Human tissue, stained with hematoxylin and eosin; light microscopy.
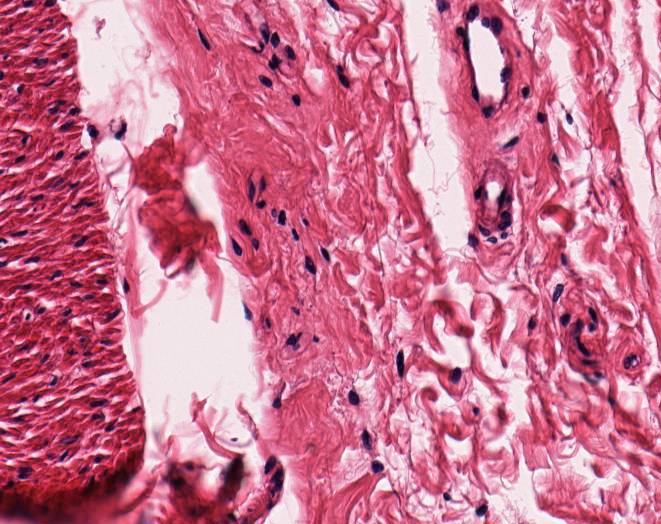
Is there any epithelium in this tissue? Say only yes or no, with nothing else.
No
